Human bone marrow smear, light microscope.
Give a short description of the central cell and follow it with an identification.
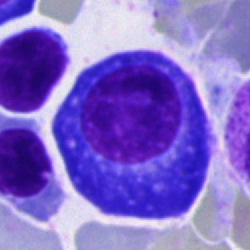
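Cell polygonal, with several fairly straight edges. Nucleus toward the upper part, leaving the widest band of cytoplasm below. Cytoplasm abundant, occupying more of the cell than the nucleus. Small pale dots scattered through the cytoplasm. Plasma cell.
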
